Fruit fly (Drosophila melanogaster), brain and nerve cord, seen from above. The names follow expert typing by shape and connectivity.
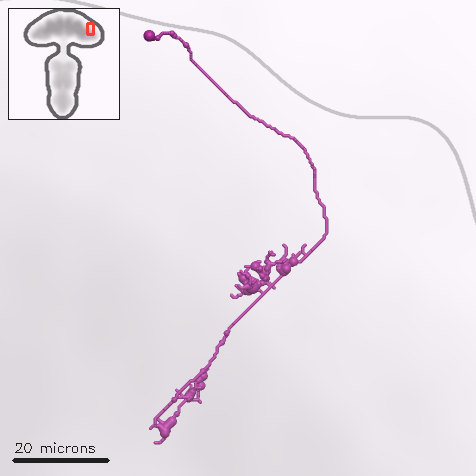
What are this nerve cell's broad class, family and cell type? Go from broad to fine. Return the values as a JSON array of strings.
["optic-lobe intrinsic neuron", "Mi", "Mi9"]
